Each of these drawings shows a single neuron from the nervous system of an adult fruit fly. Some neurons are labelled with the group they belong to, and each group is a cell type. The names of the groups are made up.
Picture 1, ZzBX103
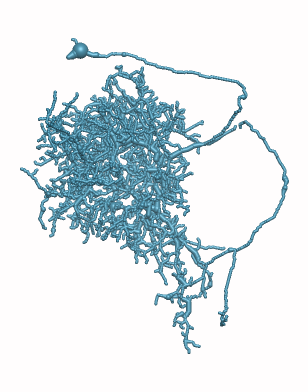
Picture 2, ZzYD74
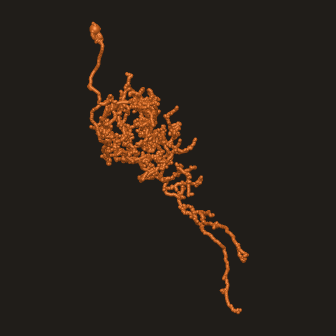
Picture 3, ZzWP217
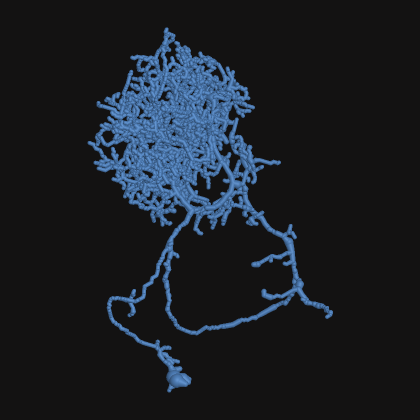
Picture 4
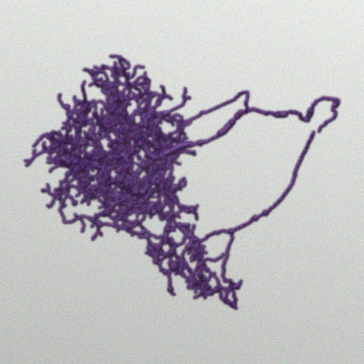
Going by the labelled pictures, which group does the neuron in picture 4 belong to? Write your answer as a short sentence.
It belongs to ZzBX103.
